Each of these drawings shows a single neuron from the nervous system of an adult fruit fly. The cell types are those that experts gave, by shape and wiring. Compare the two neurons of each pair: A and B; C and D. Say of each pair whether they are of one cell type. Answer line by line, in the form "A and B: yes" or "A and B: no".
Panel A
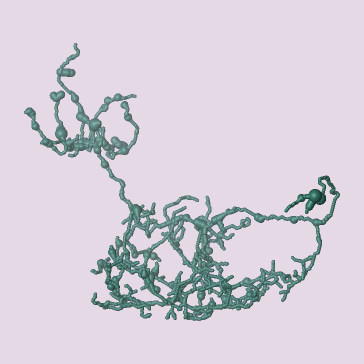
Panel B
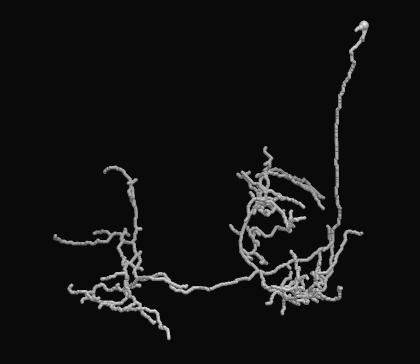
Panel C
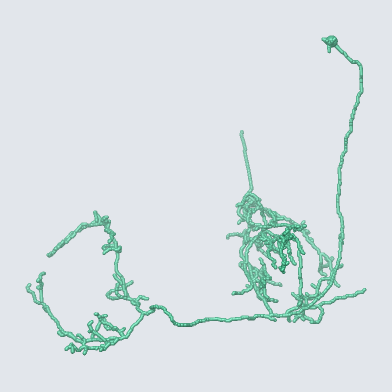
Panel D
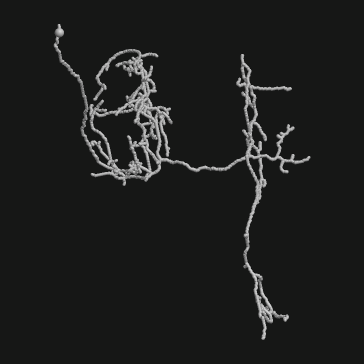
A and B: no
C and D: no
